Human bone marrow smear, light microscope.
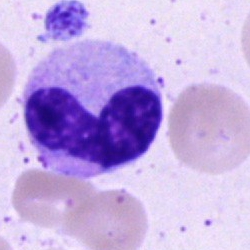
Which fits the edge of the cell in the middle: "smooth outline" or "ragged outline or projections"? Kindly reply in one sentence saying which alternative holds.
A smooth edge runs around this cell.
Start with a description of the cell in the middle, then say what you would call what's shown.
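Its nucleus sits down in the lower half of the cell, with dense, dark purple chromatin. The cytoplasm's a pale lilac, and most of it lies above the nucleus. It's a band neutrophil.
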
